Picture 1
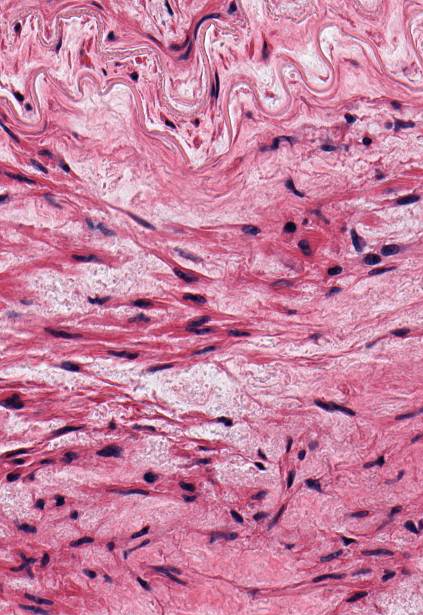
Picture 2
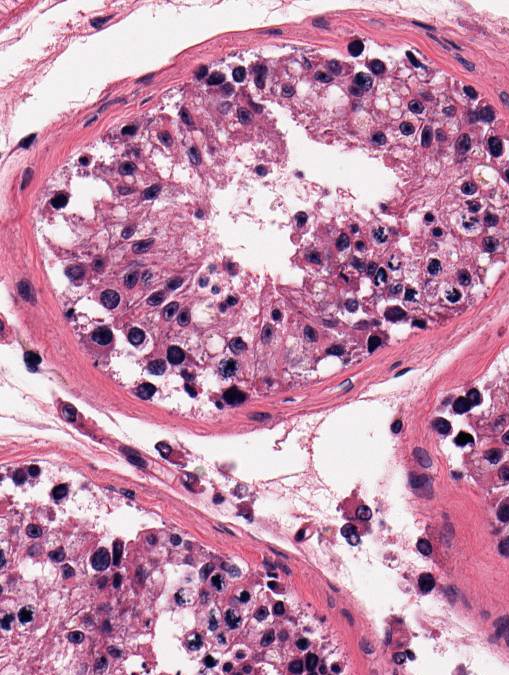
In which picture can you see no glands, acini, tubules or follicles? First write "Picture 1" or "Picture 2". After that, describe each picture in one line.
Picture 1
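What picture 1 shows: No glands or fat cells are seen anywhere in the field.
What picture 2 shows: Each tubule is bounded by a thick, layered band of pink fibrous tissue containing flattened, elongated nuclei.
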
